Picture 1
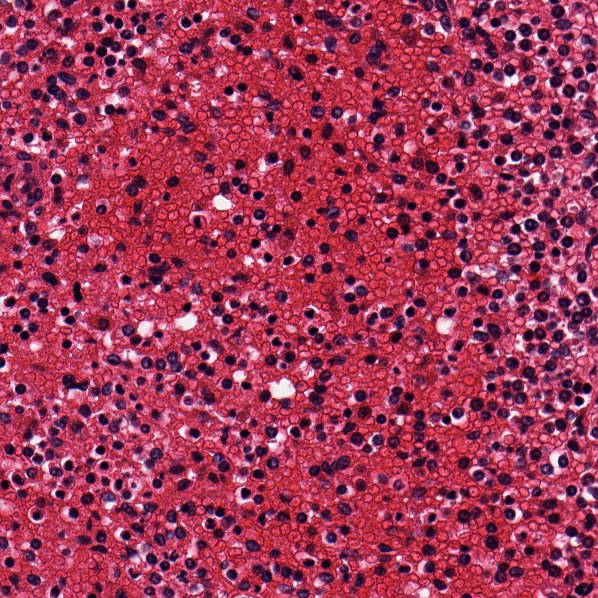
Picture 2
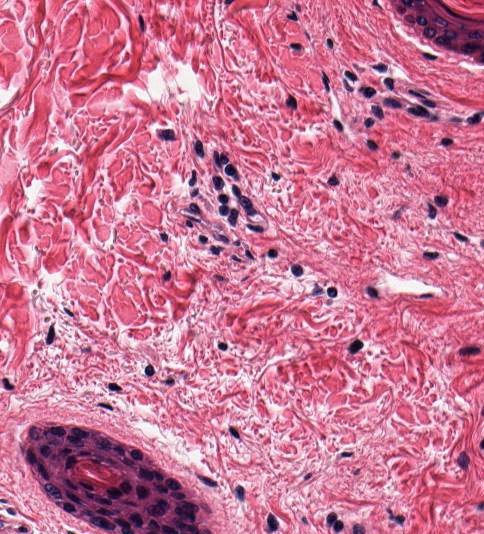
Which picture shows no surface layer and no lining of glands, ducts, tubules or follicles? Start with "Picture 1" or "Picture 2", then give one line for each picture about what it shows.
Picture 1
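In picture 1: No epithelium, glands, fibrous stroma or vessel walls are present in the field.
In picture 2: At the lower left lies a rounded nest of tightly packed, dark-nucleated epithelial cells surrounding a central pink core.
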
